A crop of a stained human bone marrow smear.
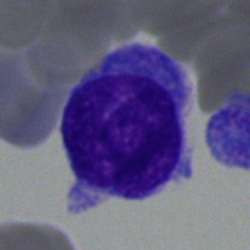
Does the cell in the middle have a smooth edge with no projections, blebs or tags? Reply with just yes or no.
No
